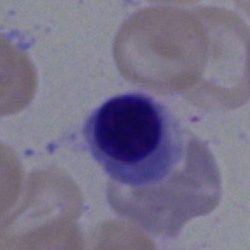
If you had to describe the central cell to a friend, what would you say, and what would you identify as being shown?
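The cell has a smooth, roughly round outline. Its nucleus lies off-centre toward the upper left, with very dark purple, densely condensed chromatin. The cytoplasm forms a narrow rim, widest below the nucleus. The cell is an erythroblast.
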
